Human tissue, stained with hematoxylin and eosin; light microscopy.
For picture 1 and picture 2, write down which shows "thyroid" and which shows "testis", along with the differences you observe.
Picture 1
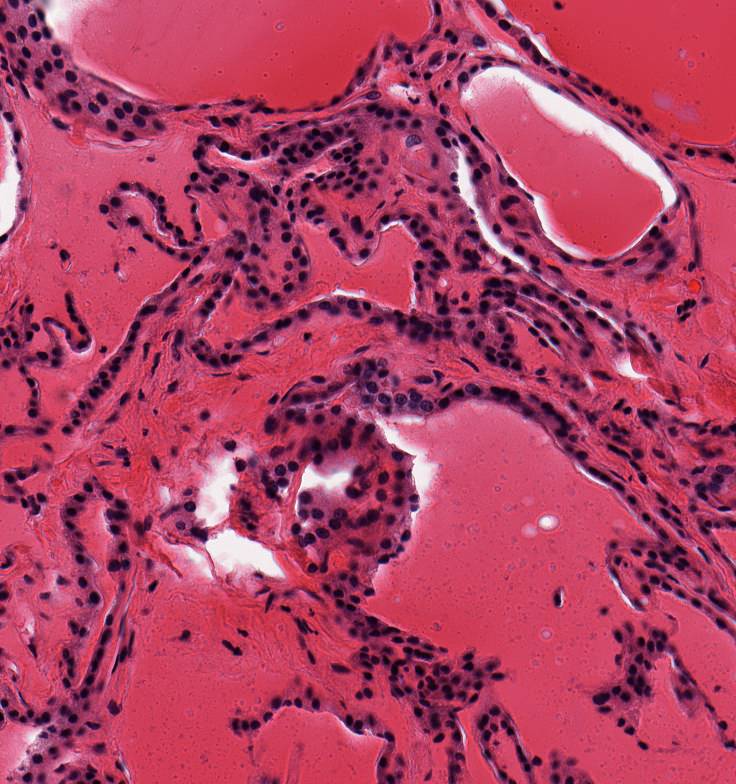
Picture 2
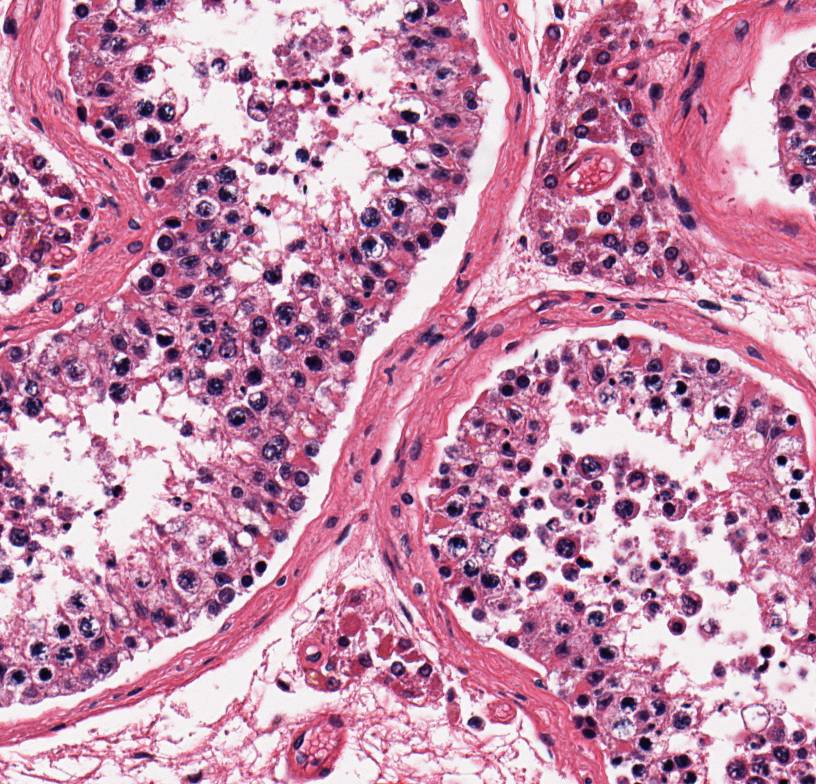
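Thyroid's the first one and testis the second. In picture 1 most of the field is large, irregular spaces of homogeneous, eosinophilic pink material without red blood cells, separated by thin cellular septa. Picture 2 is filled instead by cross-sections of several large rounded tubules, the largest on the left and another at lower right. Those tubules are lined by many layers of rounded cells with dark round nuclei, not by a single layer, and in the left one you'll spot scattered large round cells with big nuclei and coarse, clumped chromatin. The thyroid also has a few small round clear vacuoles in the pink material of the large space at lower right, and just below centre a small rounded cluster of cells with round nuclei around a small lumen.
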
